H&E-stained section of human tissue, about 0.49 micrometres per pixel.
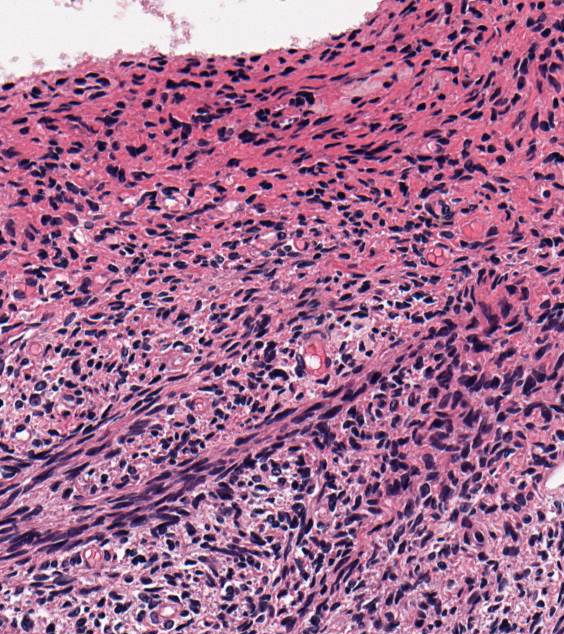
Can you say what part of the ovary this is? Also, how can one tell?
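This is ovarian cortex. First point: the field is a densely cellular sheet of spindle to oval cells, with no epithelium or glands anywhere.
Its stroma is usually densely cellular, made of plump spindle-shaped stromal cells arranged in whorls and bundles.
Second point: a fascicle of tightly packed elongated cells crosses the lower half diagonally, from lower left toward upper right.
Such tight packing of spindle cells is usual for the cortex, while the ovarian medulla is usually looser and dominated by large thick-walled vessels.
Third point: most nuclei are dark and hyperchromatic, with elongated or oval shapes.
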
